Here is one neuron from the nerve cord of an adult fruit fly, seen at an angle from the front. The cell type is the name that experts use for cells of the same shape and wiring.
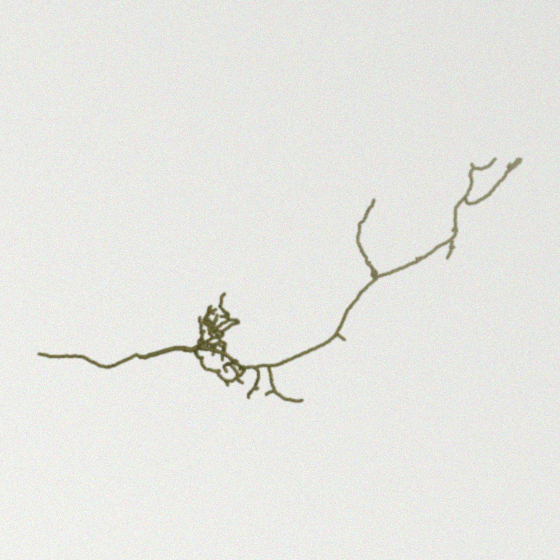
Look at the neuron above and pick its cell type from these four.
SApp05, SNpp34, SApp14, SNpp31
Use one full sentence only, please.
This neuron is included in the cell type SNpp31.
